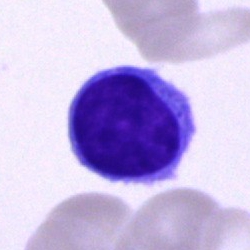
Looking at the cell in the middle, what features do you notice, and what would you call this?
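Round in outline, the cell has a rim of cytoplasm that is widest on its right side. No granules are seen in that cytoplasm. At the lower right, the edge of the cell is slightly ragged. The cell in the middle is a lymphocyte.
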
